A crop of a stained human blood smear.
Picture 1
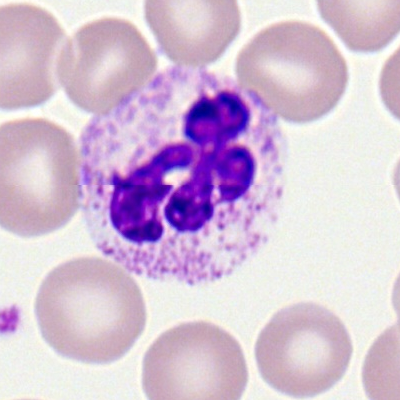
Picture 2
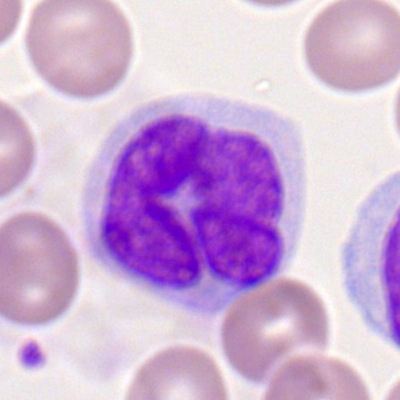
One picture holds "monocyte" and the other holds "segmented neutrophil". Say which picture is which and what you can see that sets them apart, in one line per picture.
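Picture 1 shows a segmented neutrophil: Fine pinkish-violet granules are scattered throughout the cytoplasm.
Picture 2 shows a monocyte: No distinct granules can be seen in the cytoplasm.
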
